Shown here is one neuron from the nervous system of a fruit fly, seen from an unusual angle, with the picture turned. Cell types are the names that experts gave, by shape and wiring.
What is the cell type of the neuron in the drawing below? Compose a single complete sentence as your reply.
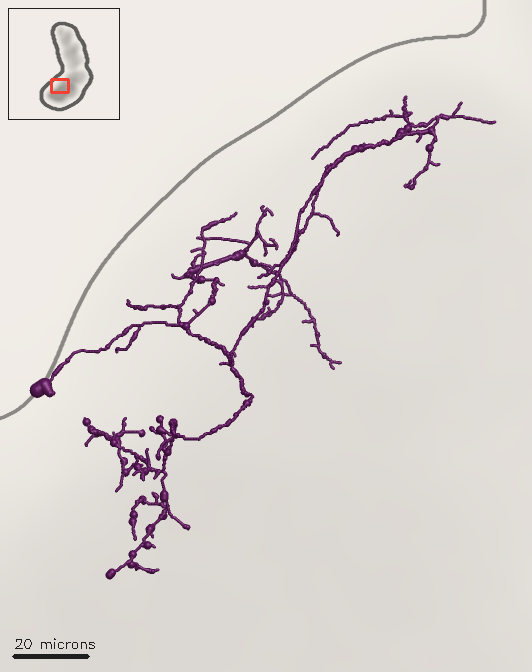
The type of this neuron is the cell type SMP430.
